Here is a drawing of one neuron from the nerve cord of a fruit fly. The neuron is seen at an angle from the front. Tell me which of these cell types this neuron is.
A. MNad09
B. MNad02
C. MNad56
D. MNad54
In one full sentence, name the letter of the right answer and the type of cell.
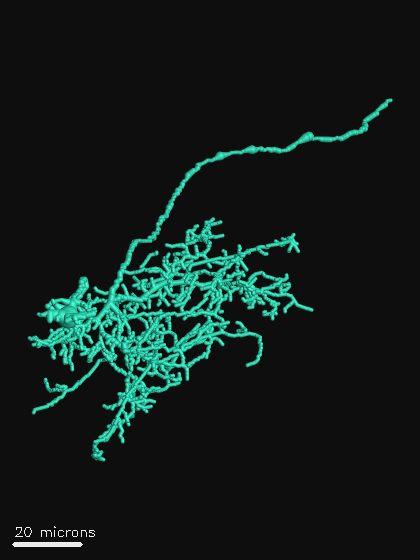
The neuron is an instance of MNad56, the cell type listed under option C.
